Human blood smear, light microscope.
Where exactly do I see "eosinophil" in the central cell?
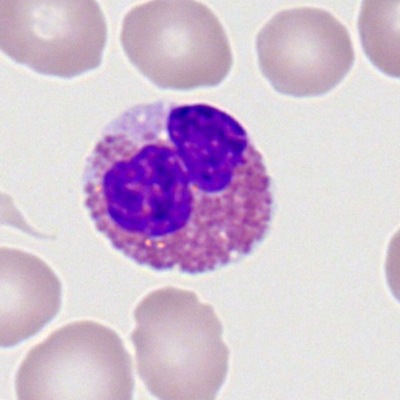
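Looking at this eosinophil, I see a nucleus divided into two lobes, one toward the upper right and the other toward the lower left.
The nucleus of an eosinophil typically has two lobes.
So that much fits. The chromatin looks dark purple and coarsely clumped. The cytoplasm is packed with coarse, round granules.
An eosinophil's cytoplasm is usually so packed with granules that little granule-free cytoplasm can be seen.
That fits too.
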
